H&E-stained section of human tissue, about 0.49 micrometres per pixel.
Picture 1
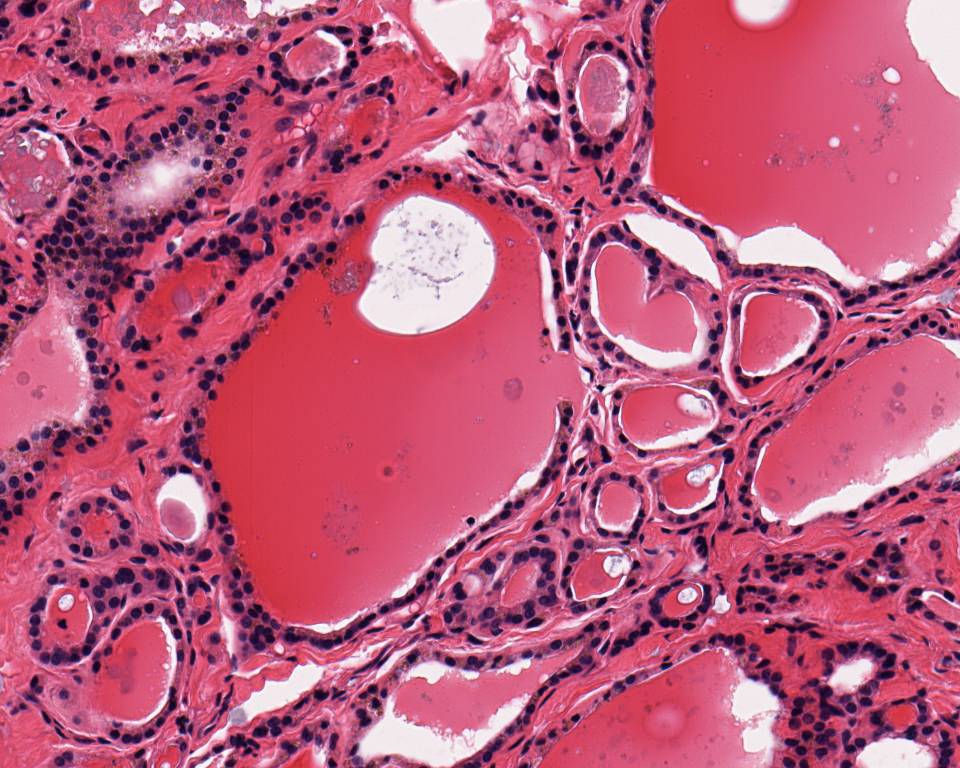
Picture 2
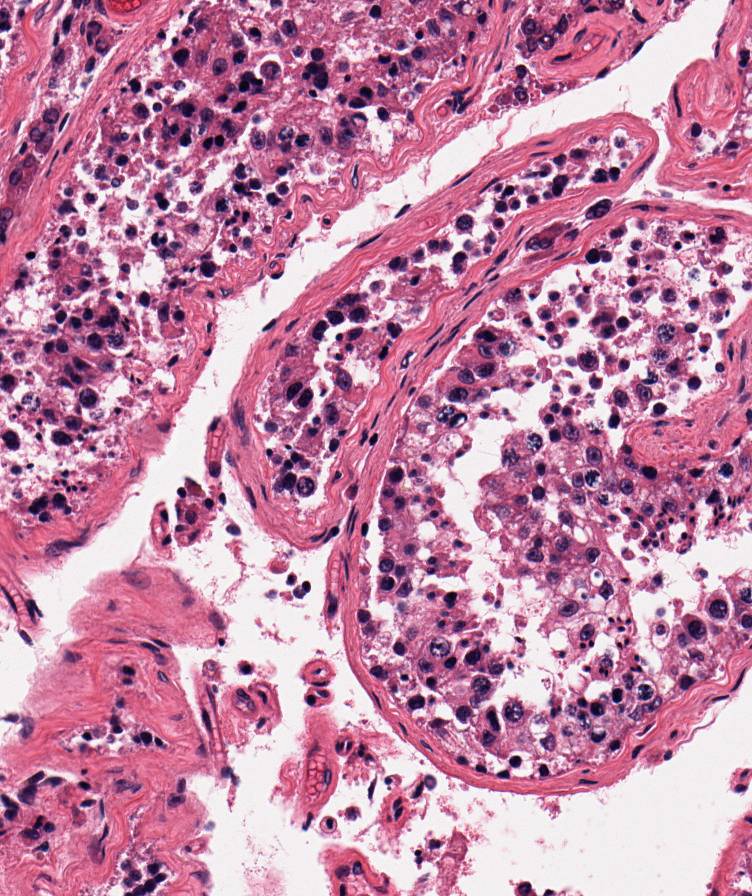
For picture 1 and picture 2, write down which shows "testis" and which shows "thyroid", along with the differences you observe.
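The thyroid is in picture 1 and the testis in picture 2. The thyroid field consists of closed, rounded follicles of widely varying size set in stroma, the largest, at the centre, being filled with homogeneous deep pink colloid. Its follicles are lined by a single layer of flattened to low cuboidal cells whose small, round, dark nuclei do not overlap. In the testis, by contrast, each unit is packed with loosely cohesive cells instead of being lined by one orderly layer around an open lumen. The walls of these units hold flattened, spindle-shaped dark nuclei lying parallel to the wall surface. Inside, the large unit on the right contains many large cells with round nuclei and prominent nucleoli, and numerous small, dense, dark round nuclei are scattered among the larger cells.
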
